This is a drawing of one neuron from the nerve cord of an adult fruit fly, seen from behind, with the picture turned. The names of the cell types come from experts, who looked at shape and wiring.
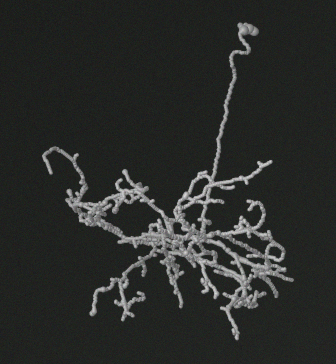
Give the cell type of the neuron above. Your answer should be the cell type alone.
IN00A053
